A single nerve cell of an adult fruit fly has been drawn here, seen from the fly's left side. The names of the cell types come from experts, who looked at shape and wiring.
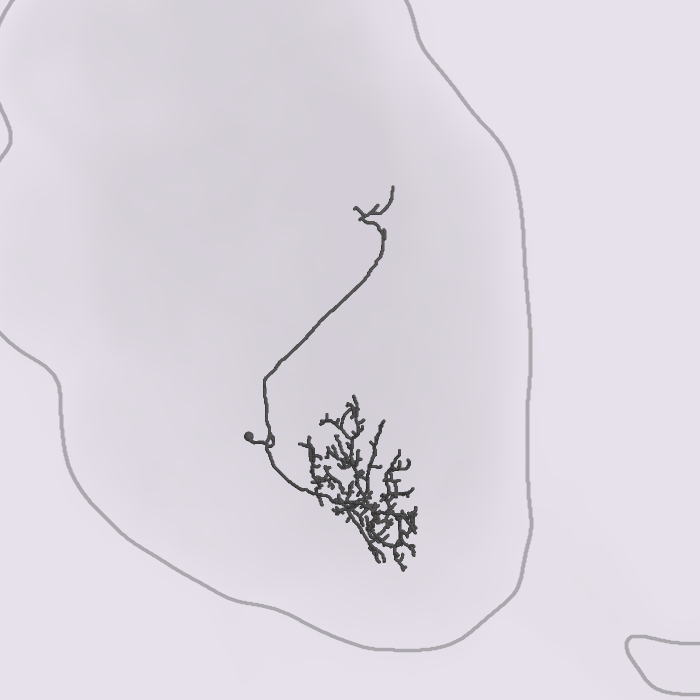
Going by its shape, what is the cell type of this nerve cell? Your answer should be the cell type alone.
MeVP4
